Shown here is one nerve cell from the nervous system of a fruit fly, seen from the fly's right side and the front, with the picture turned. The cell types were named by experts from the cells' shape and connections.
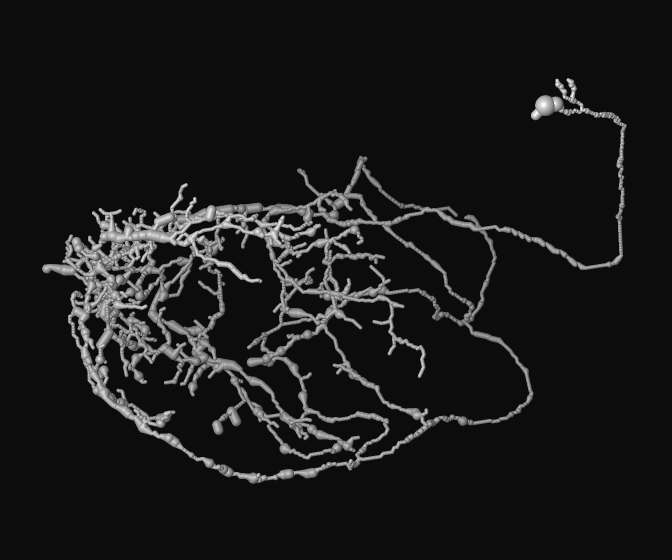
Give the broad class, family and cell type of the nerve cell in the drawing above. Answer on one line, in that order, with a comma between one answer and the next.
central-brain intrinsic neuron, LHAV, LHAV2n1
